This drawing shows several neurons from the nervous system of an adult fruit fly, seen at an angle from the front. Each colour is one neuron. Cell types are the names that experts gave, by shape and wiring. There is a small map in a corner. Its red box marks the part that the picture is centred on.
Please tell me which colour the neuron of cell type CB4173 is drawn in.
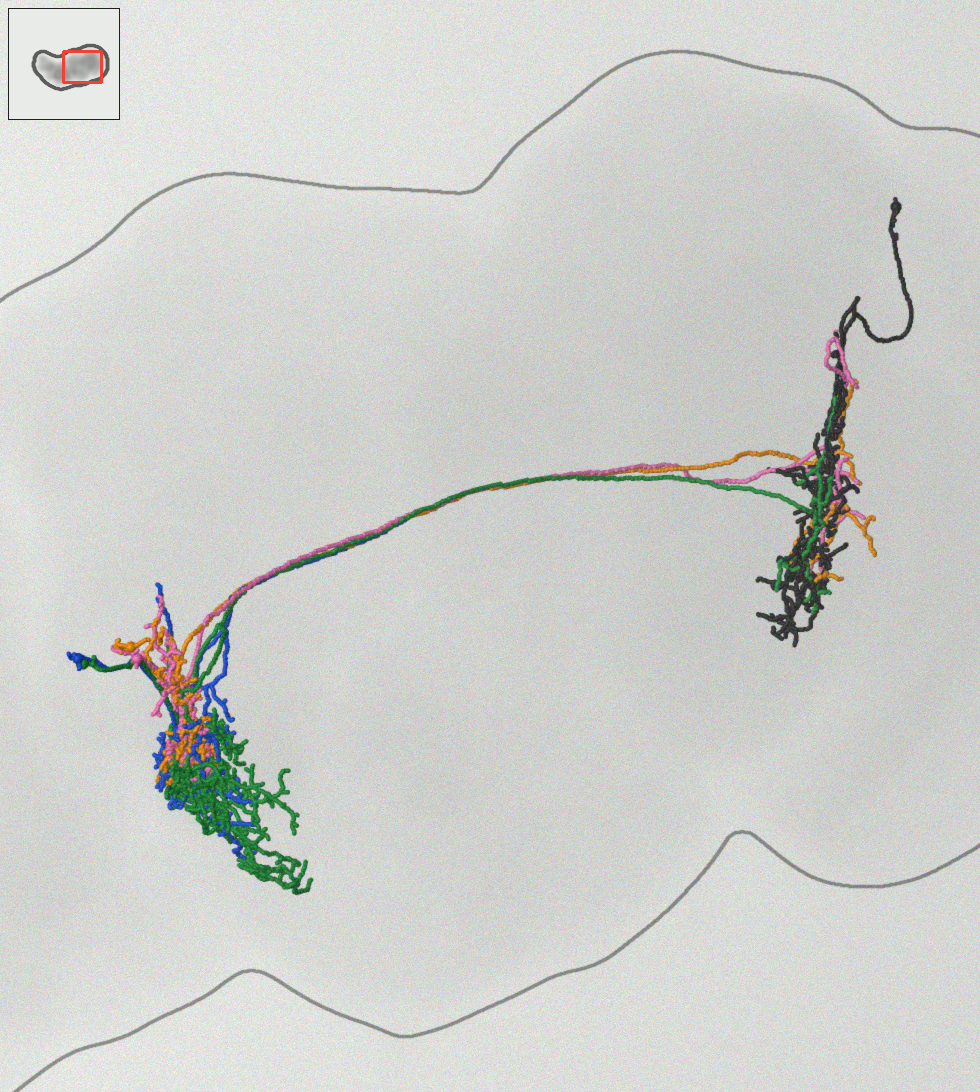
green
